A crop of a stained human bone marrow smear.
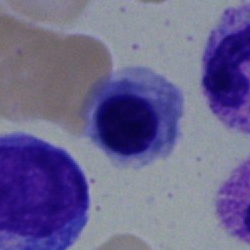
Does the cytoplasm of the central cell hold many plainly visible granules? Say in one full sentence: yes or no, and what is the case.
No, no visible granules are present in the cytoplasm of the cell.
